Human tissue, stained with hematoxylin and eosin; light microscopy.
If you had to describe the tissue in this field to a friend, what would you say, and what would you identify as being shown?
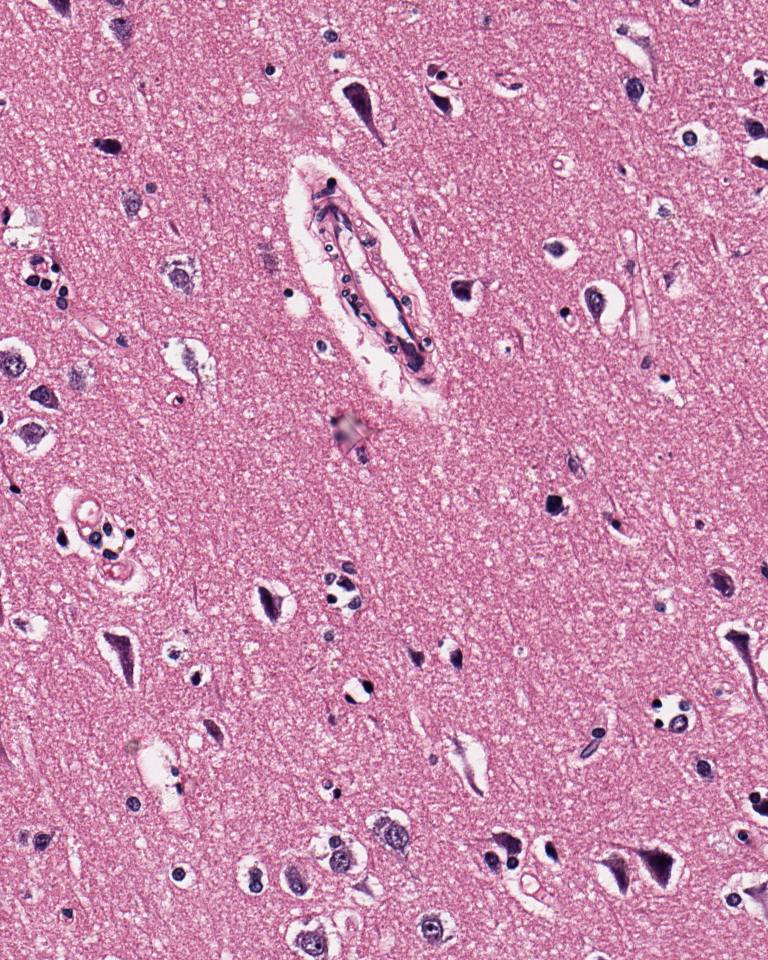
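Everything here is pink neuropil, finely fibrillary and finely vacuolated; no epithelium or glands. Upper centre, a small thin-walled vessel runs obliquely from upper left to lower right inside a clear empty space. Small round dark glial nuclei are scattered, some clustered by neuronal cell bodies. It's cerebral cortex.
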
